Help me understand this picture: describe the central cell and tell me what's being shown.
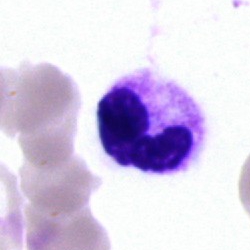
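Start with the outline: roughly round, with a smooth edge. The nucleus runs along the left and lower side, its chromatin dense and dark purple, with no nucleoli showing. That one's a segmented neutrophil.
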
